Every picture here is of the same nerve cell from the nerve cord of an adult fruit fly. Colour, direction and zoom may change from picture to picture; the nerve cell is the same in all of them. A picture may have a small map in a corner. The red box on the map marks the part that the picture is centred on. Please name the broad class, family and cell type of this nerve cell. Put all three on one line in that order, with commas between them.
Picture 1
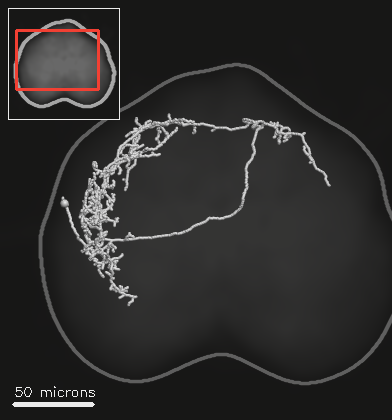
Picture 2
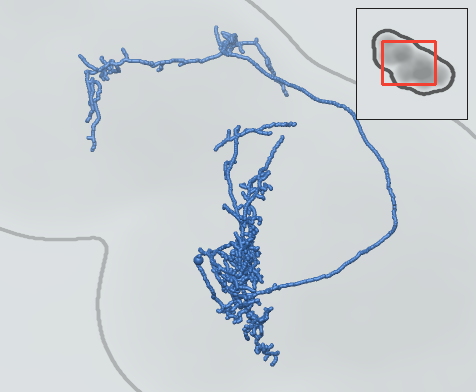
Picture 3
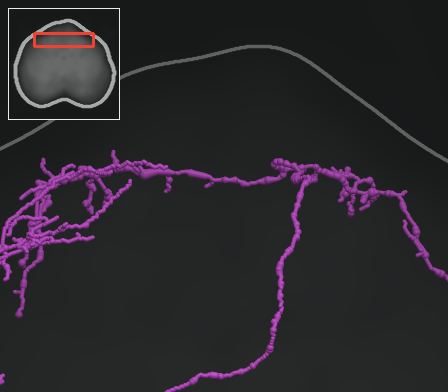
nerve-cord intrinsic neuron, hemilineage 18B, IN18B027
